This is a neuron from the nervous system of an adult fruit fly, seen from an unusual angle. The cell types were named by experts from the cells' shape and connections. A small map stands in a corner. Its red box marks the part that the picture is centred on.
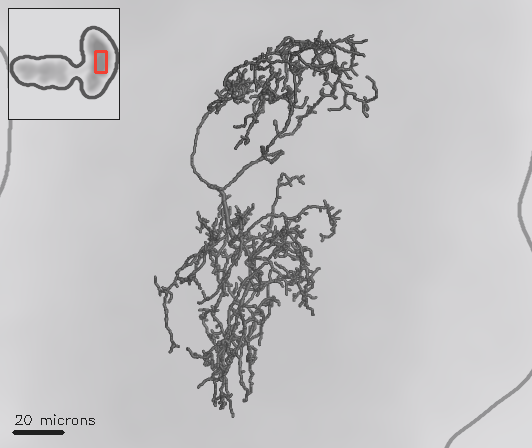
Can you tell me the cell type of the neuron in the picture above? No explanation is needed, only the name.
SLP389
